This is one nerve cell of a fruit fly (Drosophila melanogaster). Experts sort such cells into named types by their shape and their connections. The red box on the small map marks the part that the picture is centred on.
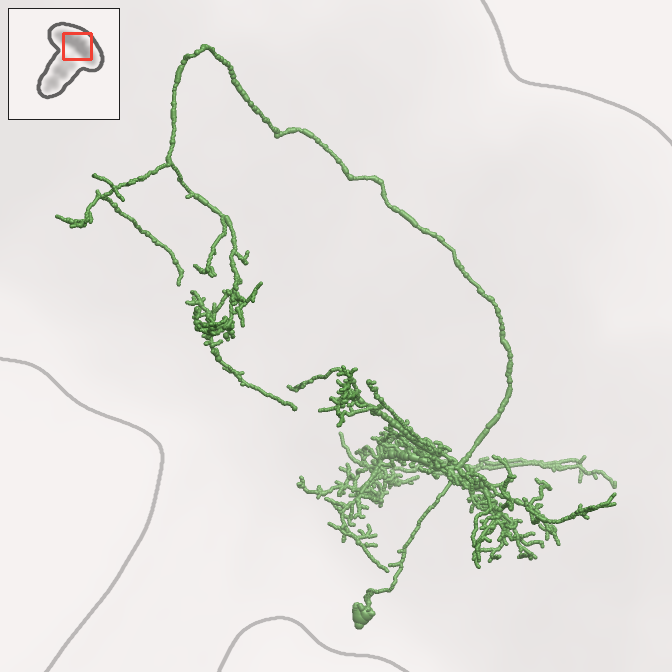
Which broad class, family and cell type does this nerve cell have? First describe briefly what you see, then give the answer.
In this view it is about as wide as it is tall. Its broad class is central-brain intrinsic neuron. The family is hemilineage SMPpv2_ventral. It is of cell type CL309.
